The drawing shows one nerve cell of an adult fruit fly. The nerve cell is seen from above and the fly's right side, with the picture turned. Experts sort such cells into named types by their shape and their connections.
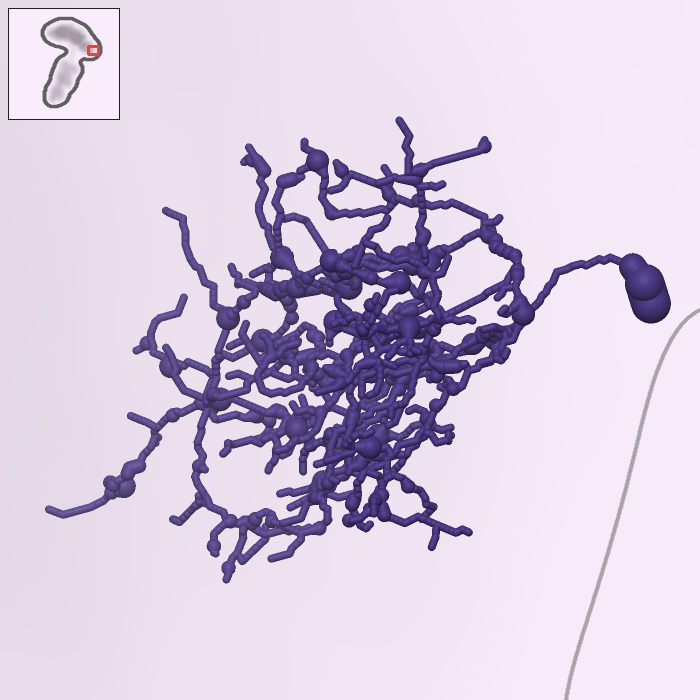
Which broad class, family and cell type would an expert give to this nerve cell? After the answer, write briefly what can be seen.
Its broad class is optic-lobe intrinsic neuron. The family is Dm. It is of cell type Dm16. It lies in the brain. Its cell body lies on the right of the picture. The picture shows dozens of branch ends.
